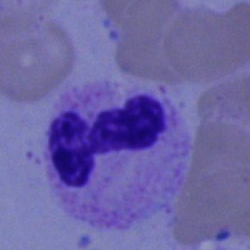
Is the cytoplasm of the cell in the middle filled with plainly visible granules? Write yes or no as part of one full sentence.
Yes, within its cytoplasm there are many visible granules.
